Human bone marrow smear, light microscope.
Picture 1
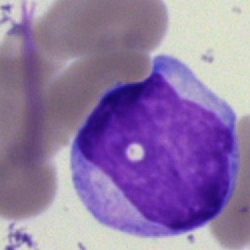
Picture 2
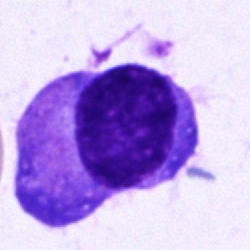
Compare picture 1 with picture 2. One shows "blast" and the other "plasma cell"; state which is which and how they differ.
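Picture 1 is the blast; picture 2 is the plasma cell. In the blast, the nucleus fills most of the roughly round cell.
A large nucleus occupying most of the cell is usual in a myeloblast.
In the plasma cell, by contrast, plentiful cytoplasm lies mostly to the left of the nucleus.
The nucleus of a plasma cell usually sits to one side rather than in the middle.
The chromatin differs as well: finely textured without coarse clumps in the blast, but dark purple, dense and clumped in the plasma cell.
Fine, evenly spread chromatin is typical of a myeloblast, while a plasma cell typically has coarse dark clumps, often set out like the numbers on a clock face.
The blast's cytoplasm is pale blue-lavender and shows no granules, whereas the plasma cell's stains a deep blue-violet. Against the left side of the plasma cell's nucleus lies a paler zone of cytoplasm.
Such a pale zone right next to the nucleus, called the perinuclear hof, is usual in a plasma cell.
Inside the blast's nucleus, a little left of centre, lies a small round clear spot.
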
